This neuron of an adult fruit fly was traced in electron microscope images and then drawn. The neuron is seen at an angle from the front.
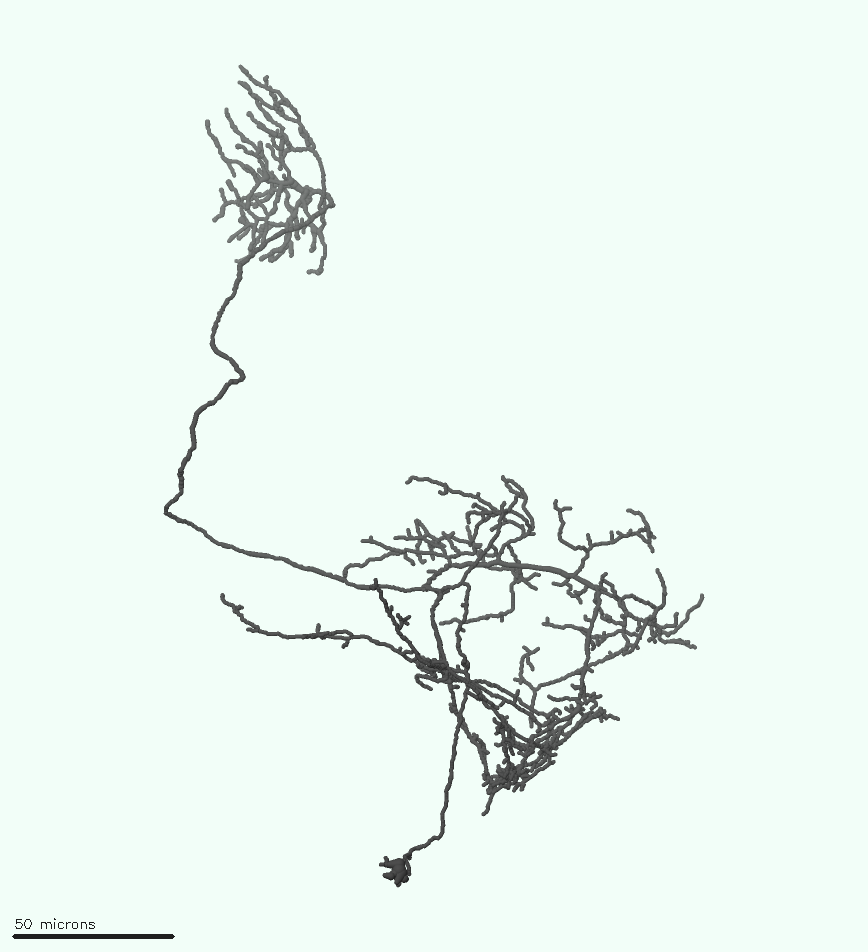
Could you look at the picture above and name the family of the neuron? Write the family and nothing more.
hemilineage MX3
